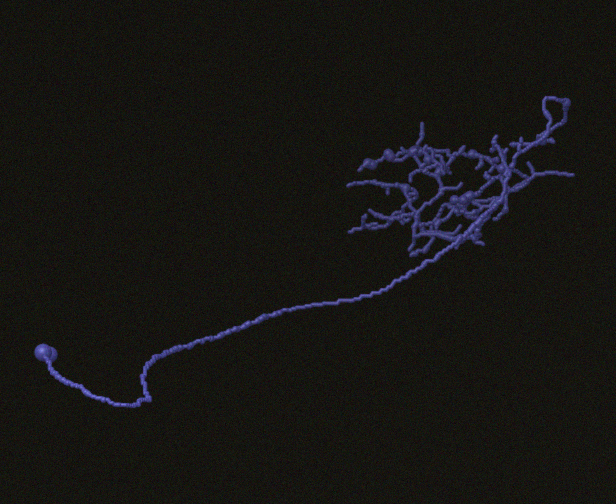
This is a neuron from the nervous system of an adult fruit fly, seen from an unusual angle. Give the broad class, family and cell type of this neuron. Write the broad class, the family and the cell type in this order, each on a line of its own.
central-brain intrinsic neuron
hemilineage SIPa1_ventral
CB1391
